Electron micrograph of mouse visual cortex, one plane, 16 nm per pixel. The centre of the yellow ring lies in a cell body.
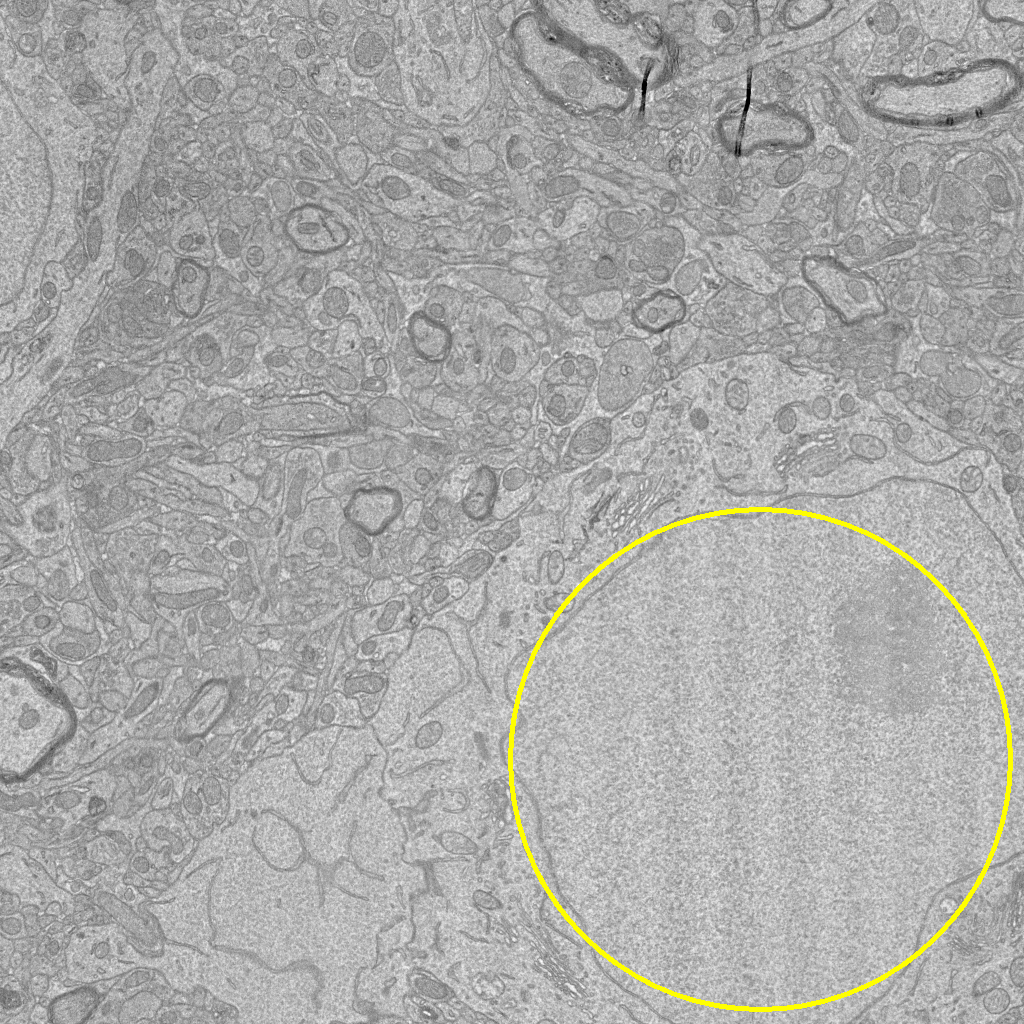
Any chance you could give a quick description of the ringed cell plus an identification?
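The nucleus is large, round and pale, filling nearly the whole ring. A smooth curve without deep infoldings describes the nuclear envelope. Chromatin is finely and evenly dispersed, with no dense clumps lining the envelope. In the upper right part of the nucleus lies a faint, darker, granular patch. The cell is an excitatory neuron.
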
